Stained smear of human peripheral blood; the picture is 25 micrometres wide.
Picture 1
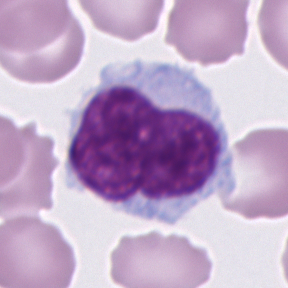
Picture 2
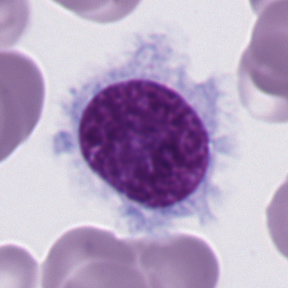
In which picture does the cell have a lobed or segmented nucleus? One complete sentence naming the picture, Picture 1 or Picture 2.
Picture 1 shows a cell whose nucleus is divided into segments.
